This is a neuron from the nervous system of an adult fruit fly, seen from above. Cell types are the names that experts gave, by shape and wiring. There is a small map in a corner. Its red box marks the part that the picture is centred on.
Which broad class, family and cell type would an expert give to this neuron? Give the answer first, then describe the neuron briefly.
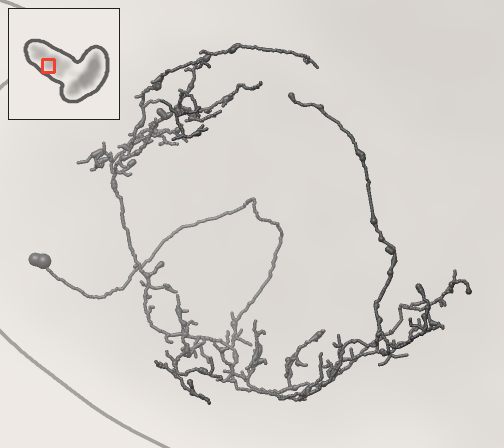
Its broad class is nerve-cord intrinsic neuron. The family is hemilineage 01B. Its cell type is IN01B037_b. The cell body can be seen on the left of the picture. The picture shows dozens of branch ends.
